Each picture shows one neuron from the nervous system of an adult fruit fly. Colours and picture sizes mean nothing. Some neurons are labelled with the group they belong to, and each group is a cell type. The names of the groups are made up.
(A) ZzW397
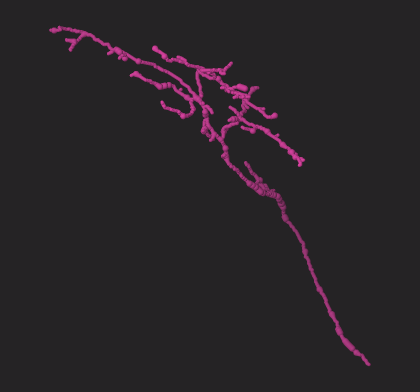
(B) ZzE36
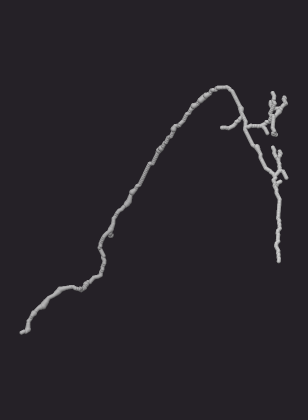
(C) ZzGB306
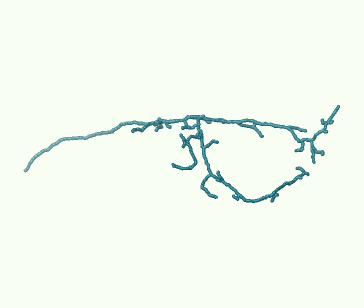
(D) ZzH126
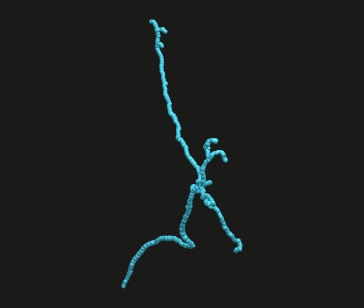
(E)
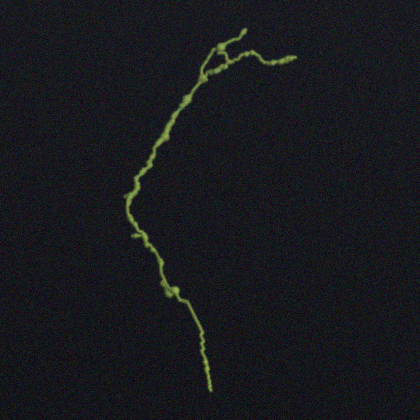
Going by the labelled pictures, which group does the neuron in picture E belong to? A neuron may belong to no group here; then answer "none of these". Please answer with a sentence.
It belongs to ZzE36.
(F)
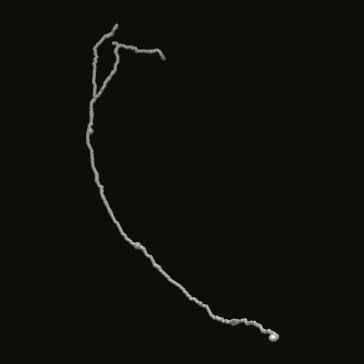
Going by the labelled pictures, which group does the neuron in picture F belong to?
It belongs to ZzE36.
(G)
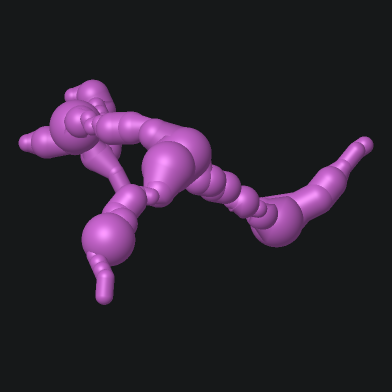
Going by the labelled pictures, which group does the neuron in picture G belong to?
It belongs to none of these.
